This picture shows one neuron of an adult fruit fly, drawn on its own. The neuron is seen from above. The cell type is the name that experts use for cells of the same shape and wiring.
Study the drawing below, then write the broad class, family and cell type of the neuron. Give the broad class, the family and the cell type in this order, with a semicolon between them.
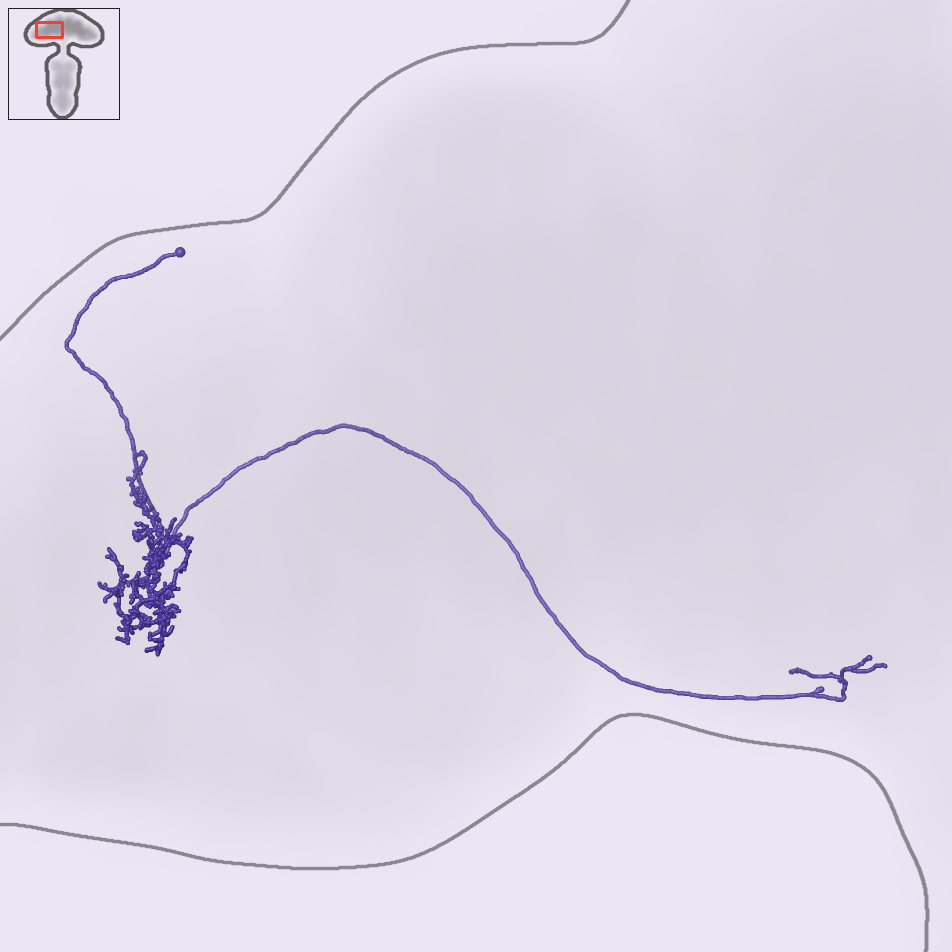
visual projection neuron; MeVP; MeVP6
